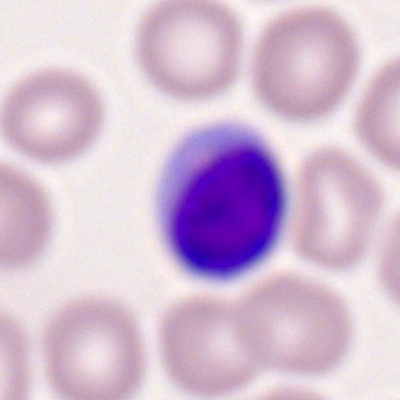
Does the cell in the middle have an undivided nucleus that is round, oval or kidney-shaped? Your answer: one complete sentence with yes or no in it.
Yes, within this cell the nucleus is one round, oval or kidney-shaped compact mass.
